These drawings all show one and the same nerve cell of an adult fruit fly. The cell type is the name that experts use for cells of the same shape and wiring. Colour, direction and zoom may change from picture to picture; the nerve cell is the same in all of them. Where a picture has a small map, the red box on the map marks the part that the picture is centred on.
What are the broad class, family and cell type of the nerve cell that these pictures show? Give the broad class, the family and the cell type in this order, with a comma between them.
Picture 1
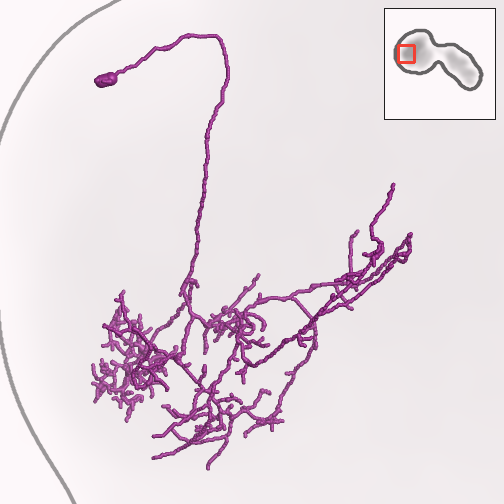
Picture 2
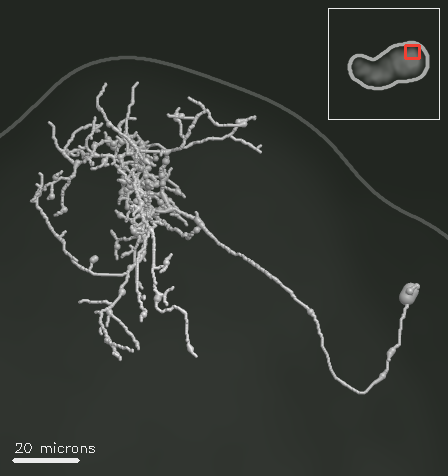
central-brain intrinsic neuron, hemilineage SLPal3_and_SLPal4_dorsal, SLP171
